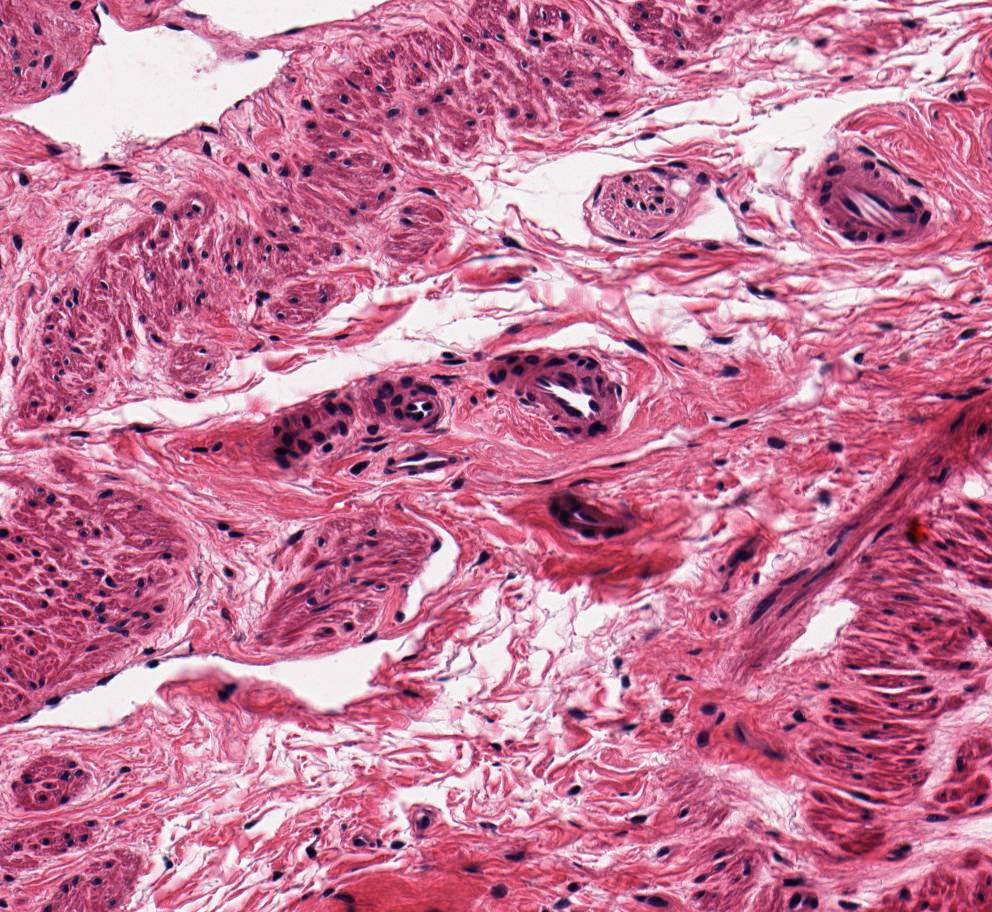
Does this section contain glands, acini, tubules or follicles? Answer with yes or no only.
No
